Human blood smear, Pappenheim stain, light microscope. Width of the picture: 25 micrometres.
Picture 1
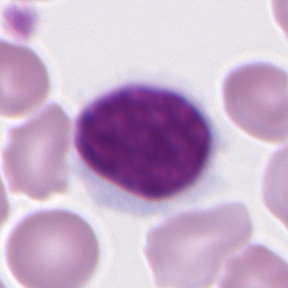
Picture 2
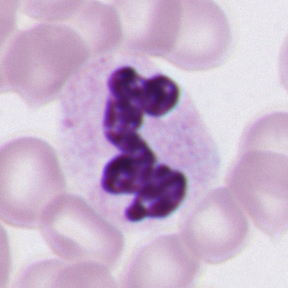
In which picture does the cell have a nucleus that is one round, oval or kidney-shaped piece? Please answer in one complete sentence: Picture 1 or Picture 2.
The nucleus of the cell in picture 1 is a single compact mass, round, oval or kidney-shaped.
